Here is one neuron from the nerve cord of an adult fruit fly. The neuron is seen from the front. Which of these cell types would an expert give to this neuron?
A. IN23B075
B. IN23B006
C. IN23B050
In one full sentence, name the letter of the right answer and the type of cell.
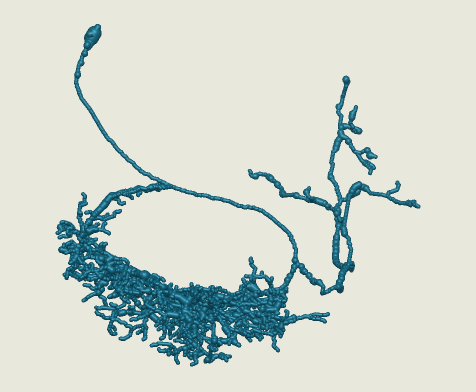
Option B is IN23B006, the cell type of the neuron.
